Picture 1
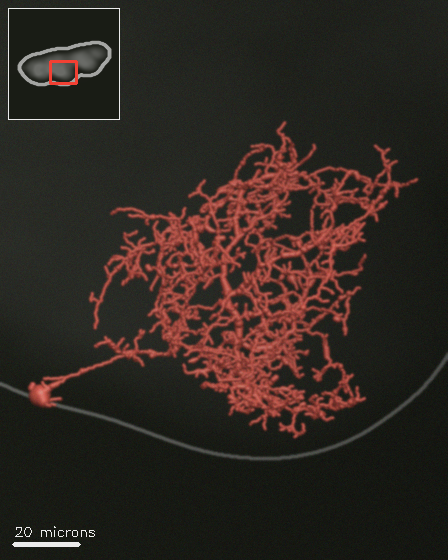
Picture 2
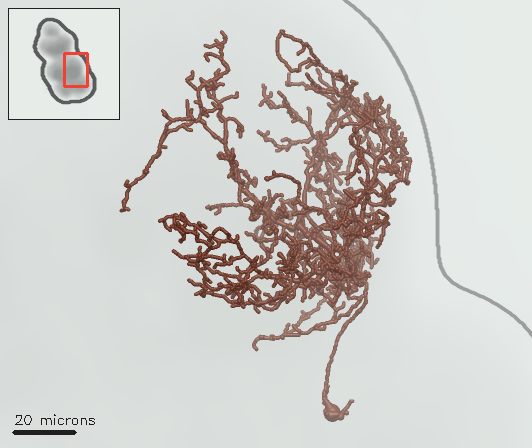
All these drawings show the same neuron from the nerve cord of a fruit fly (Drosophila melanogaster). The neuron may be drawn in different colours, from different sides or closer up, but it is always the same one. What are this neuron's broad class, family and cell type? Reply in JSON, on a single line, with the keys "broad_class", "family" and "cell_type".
{"broad_class": "nerve-cord intrinsic neuron", "family": "hemilineage 16B", "cell_type": "IN16B032"}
